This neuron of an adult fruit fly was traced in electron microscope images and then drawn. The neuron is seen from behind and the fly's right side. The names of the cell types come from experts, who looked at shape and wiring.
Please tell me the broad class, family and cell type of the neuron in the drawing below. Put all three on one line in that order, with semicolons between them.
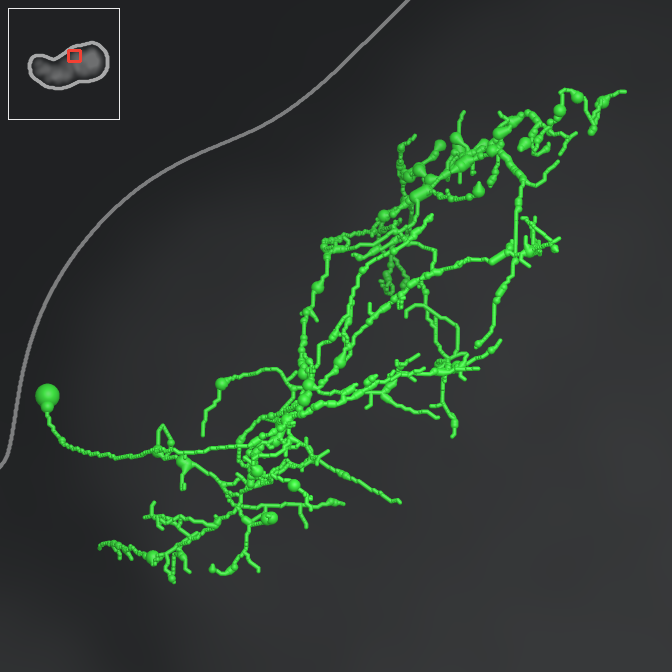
central-brain intrinsic neuron; hemilineage LHp3; CB1326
